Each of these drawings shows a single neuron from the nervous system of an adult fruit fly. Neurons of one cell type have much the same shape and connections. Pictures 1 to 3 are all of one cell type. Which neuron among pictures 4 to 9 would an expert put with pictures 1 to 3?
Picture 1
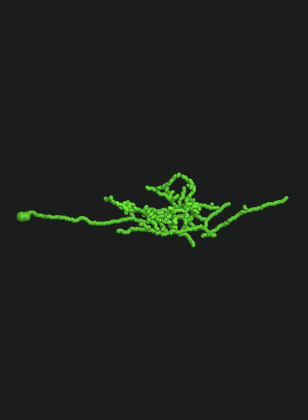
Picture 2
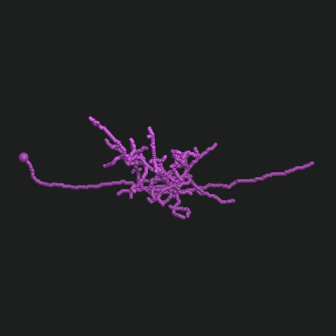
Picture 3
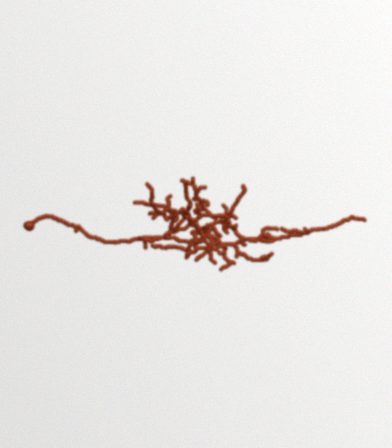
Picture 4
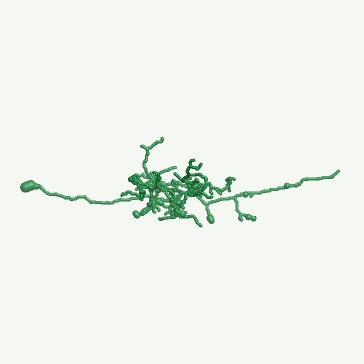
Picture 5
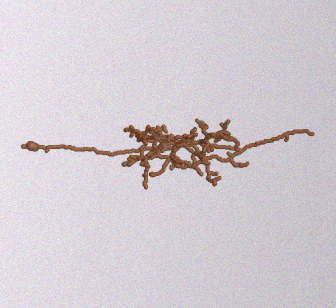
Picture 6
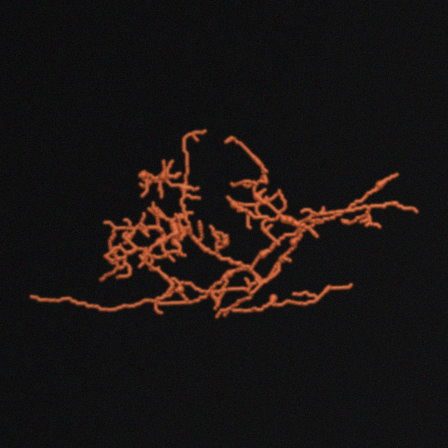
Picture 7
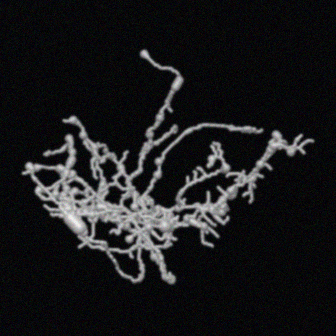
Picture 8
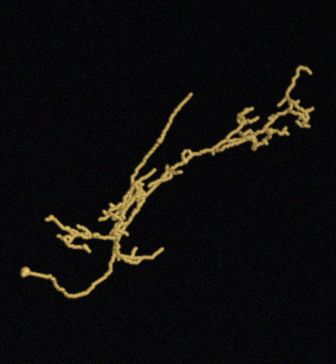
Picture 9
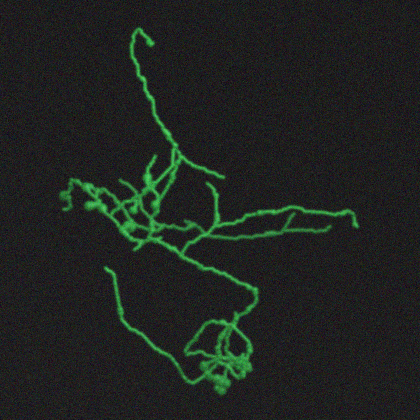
Picture 4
